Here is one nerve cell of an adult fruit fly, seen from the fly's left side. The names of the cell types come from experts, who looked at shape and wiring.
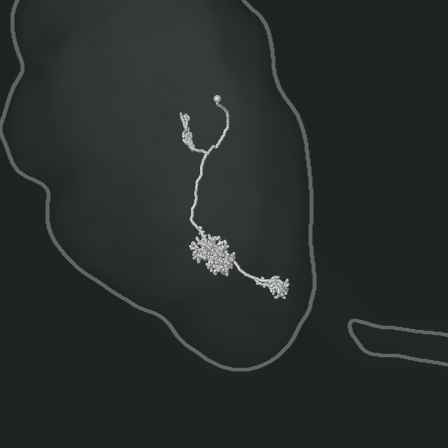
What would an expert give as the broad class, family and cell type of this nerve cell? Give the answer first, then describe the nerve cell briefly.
It is a visual projection neuron. Its family is hemilineage VPNd1. It is of cell type LPLC1. The cell body can be seen at the top of the picture. In this view it is taller than it is wide.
